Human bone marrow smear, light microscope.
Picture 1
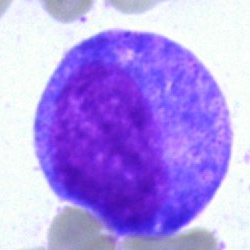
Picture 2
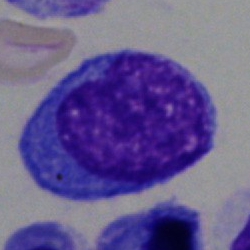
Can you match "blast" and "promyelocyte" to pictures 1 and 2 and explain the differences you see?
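Of the two, picture 1 shows a promyelocyte and picture 2 a blast. Their outlines differ: the promyelocyte is round and the blast oval, though both edges are smooth. In the promyelocyte the nucleus sits toward the left, and the cytoplasm is plentiful, forming a broad zone on the right.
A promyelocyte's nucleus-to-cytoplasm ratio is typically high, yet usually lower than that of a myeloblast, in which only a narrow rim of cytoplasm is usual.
In the blast the widest band of cytoplasm lies on the lower-left side of the nucleus. Both cells have blue cytoplasm, that of the blast a deep blue.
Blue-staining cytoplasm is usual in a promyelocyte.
No granules are visible in the blast's cytoplasm.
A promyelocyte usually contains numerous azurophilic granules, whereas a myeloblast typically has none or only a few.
The blast's purple chromatin is stippled with many small pale spots, and a single tiny dark dot lies in its cytoplasm below and to the left of the nucleus. The promyelocyte shows no vacuoles, and pale red cells lie against its bottom edge.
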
